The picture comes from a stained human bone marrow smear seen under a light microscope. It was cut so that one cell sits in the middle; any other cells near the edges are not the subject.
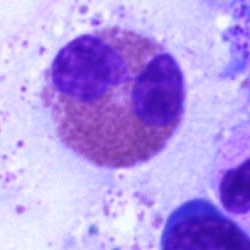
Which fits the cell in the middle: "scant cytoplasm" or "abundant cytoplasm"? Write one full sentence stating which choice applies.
Abundant cytoplasm fills the cell around its nucleus.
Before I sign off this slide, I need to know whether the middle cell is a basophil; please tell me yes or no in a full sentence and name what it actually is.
No, it is not a basophil that lies in the middle but an eosinophil.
